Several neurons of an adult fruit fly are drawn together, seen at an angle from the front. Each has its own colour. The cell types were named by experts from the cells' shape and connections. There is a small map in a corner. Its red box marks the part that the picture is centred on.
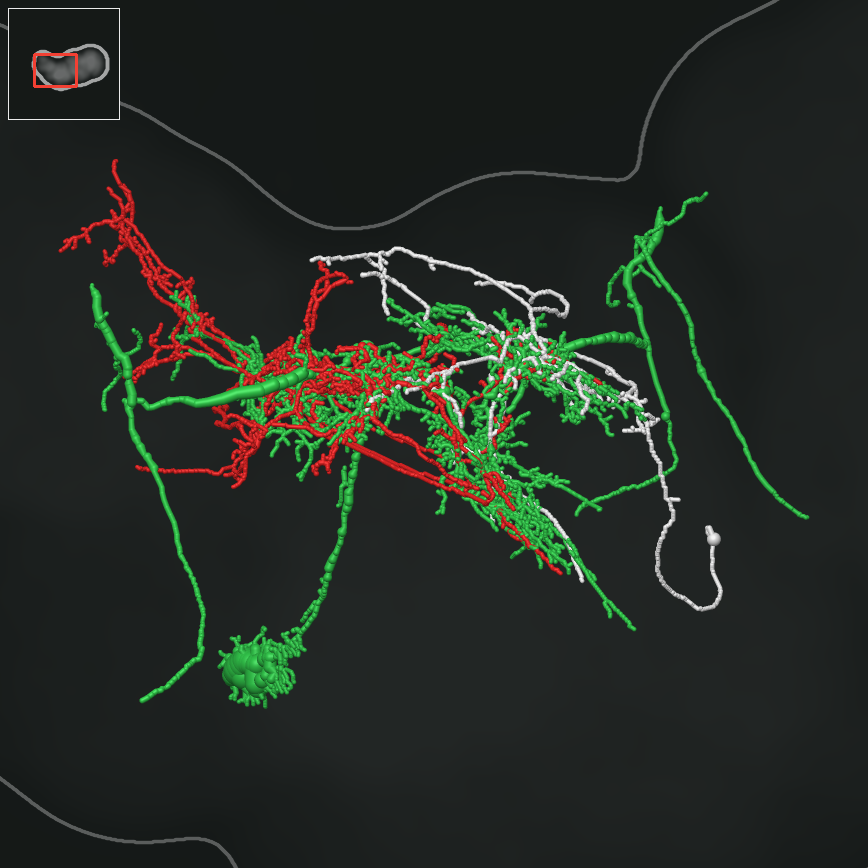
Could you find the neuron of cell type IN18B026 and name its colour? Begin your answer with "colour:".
colour: red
